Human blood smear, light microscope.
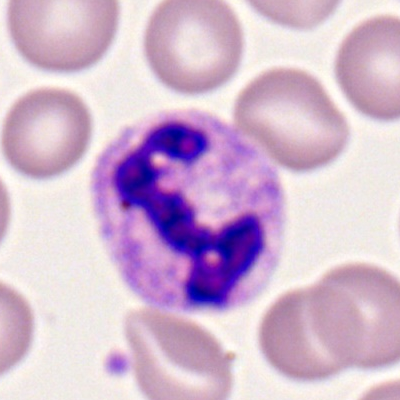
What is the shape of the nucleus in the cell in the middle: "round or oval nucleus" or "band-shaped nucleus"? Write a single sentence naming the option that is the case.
Drawn out into a curved band, the nucleus has no separate lobes.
